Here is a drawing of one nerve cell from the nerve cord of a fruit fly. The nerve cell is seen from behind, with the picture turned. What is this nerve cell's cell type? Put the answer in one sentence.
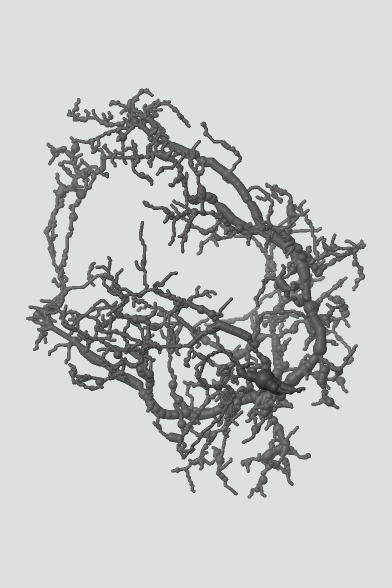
The cell type is IN20A.22A007.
